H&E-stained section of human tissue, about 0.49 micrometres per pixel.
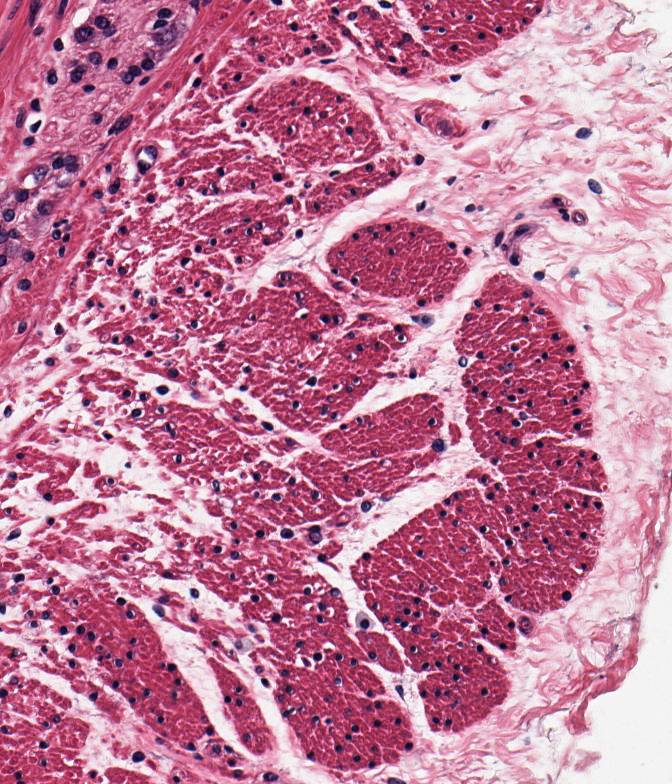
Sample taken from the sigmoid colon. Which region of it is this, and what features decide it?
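Smooth muscle makes up the tissue here. Its bundles stain a deep red-pink and are parted by thin, pale strands of loose connective tissue. Small, round, dark nuclei are spread evenly through each bundle rather than gathered at the edges.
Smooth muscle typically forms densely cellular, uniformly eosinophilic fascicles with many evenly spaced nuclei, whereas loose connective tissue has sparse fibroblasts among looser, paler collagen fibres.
Along the right edge, loose, pale, wavy connective tissue with sparse nuclei offers the contrast.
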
